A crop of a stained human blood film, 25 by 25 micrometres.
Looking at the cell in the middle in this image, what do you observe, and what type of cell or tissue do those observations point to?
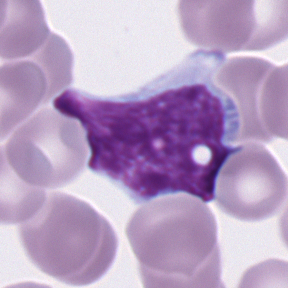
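Dark purple nucleus filling most of the cell, following its angular outline. Chromatin's dense, deeply stained, coarsely clumped. Only a narrow pale blue cytoplasmic rim shows, mainly along the upper edge. Near its right edge, the dark mass holds one sharply outlined round white spot. It's a typical lymphocyte.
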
